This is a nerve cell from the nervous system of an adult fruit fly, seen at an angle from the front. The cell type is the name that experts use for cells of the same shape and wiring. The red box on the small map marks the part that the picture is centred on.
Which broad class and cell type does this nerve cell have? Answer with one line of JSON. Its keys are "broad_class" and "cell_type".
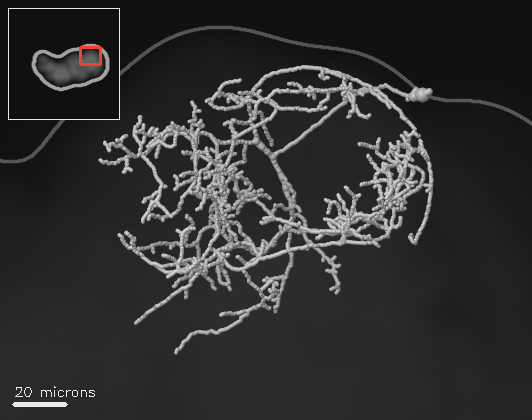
{"broad_class": "central-brain intrinsic neuron", "cell_type": "SLP304"}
